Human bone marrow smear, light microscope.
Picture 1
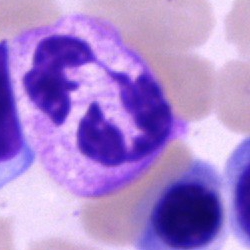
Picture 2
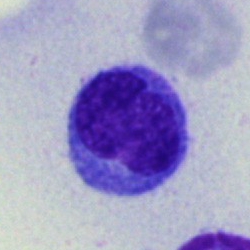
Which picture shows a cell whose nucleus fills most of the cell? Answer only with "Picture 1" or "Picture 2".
Picture 2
